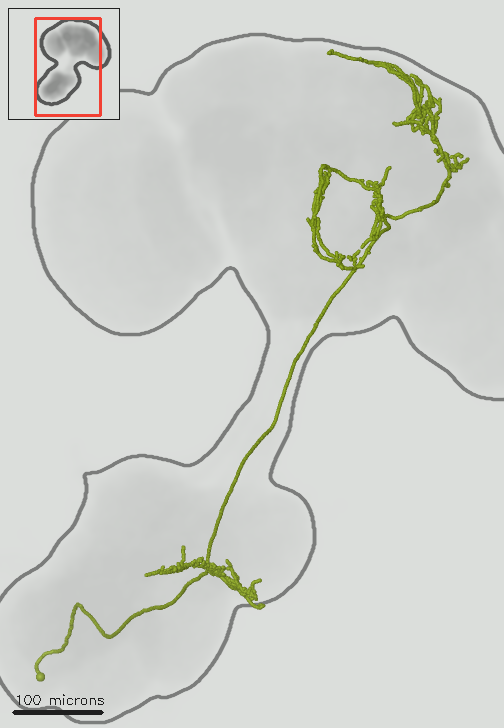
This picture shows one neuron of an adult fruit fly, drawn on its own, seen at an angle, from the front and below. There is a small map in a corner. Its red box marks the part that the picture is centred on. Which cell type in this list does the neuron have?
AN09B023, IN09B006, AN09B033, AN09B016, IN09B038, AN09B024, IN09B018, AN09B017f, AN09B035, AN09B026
AN09B017f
